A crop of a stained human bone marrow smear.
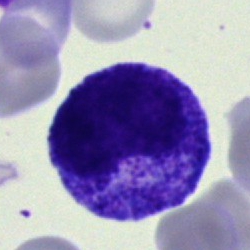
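Promyelocyte. Look how the dark nucleus fills the upper and central part of the cell, leaving the paler cytoplasm mainly at the bottom. No nucleoli can be seen in that nucleus. Purple granules are scattered through the pale cytoplasmic area, and there are no vacuoles anywhere in the cell.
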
